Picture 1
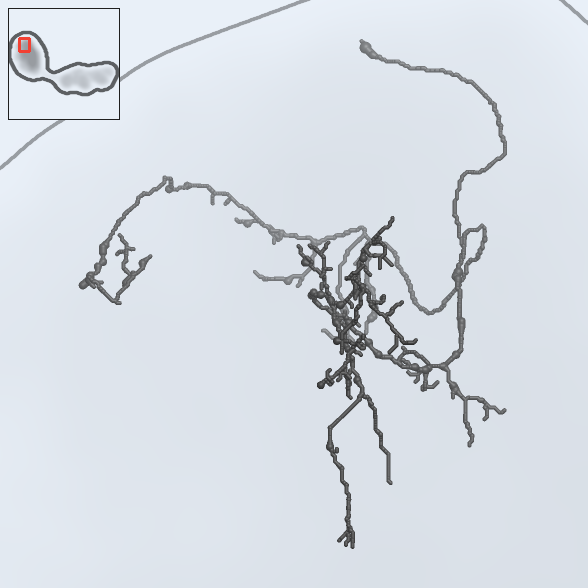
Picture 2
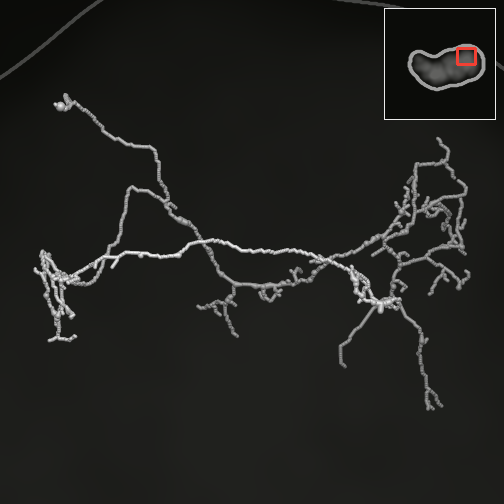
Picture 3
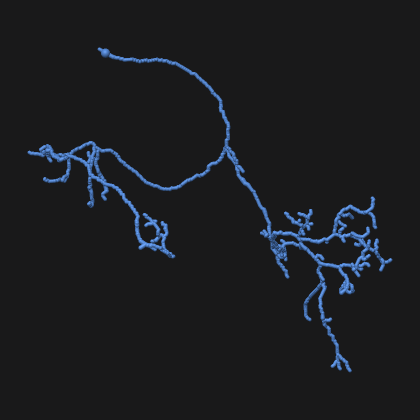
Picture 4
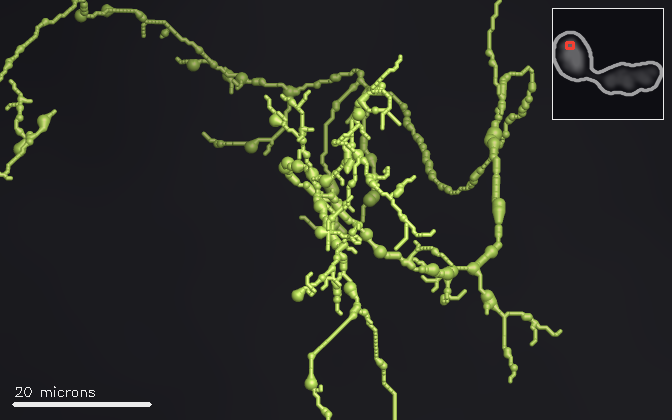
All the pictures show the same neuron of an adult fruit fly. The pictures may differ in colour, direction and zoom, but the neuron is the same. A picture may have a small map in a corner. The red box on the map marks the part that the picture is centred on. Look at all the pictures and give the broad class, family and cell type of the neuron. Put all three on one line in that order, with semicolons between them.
central-brain intrinsic neuron; hemilineage SMPpd1; SMP361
